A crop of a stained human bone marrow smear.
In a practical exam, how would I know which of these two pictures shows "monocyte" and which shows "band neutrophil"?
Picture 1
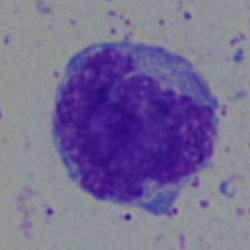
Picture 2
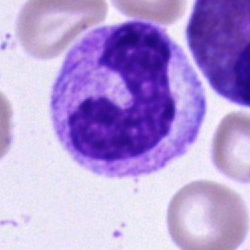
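Picture 1: monocyte. Picture 2: band neutrophil. Monocyte: dark purple central mass filling most of the cell, coarse and lumpy with scattered paler spots, not smooth. Cytoplasm a pale greyish-blue rim, widest upper right; no clear vacuoles.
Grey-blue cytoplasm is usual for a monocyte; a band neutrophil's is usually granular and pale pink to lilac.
No other cell in contact; only small purple dots scattered in the background. Band neutrophil: round, smooth outline. Nucleus deeply indented, folded into a horseshoe, opening toward the left. Chromatin coarsely clumped.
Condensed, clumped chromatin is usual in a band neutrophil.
A large dark-staining cell is cut off at the top right corner.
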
